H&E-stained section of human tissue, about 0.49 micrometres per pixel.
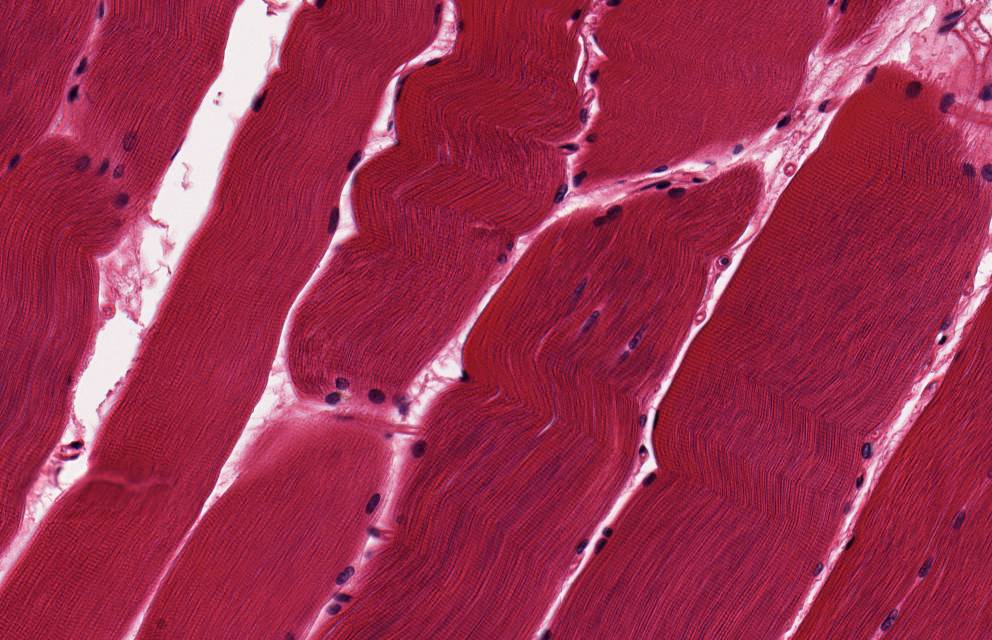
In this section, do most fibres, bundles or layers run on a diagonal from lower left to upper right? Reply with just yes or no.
Yes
